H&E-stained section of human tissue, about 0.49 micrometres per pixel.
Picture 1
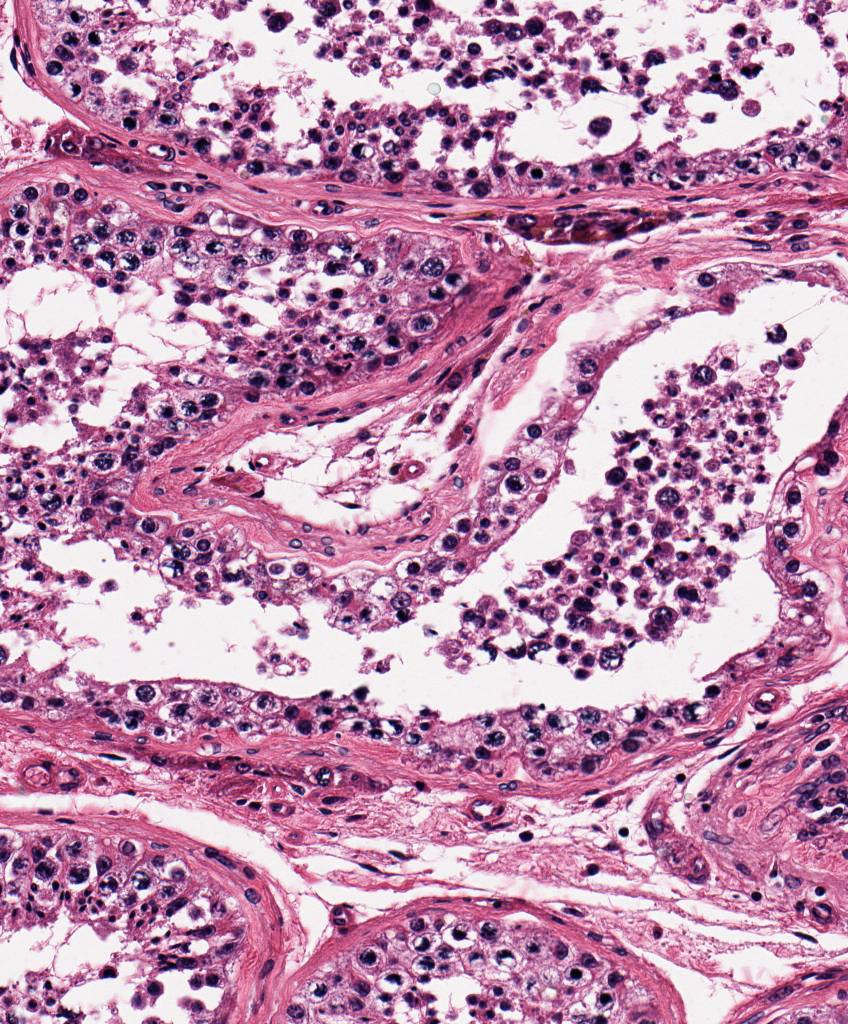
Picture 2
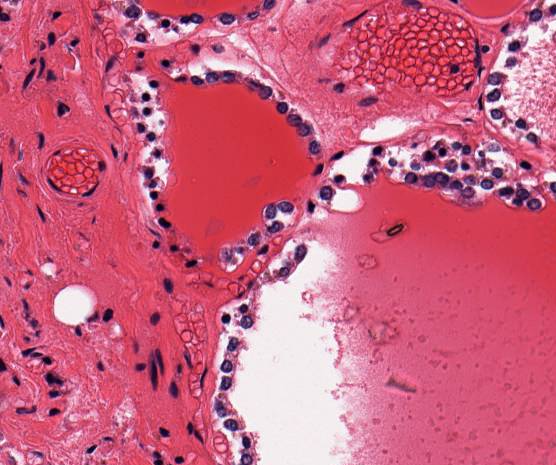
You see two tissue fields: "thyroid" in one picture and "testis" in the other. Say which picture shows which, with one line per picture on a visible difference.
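Picture 1 shows tissue from the testis. The tubules are lined by many layers of rounded cells rather than by a single layer.
Picture 2 shows tissue from the thyroid. The large spaces in the centre and right are lined by a single layer of cuboidal epithelial cells with round dark nuclei.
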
